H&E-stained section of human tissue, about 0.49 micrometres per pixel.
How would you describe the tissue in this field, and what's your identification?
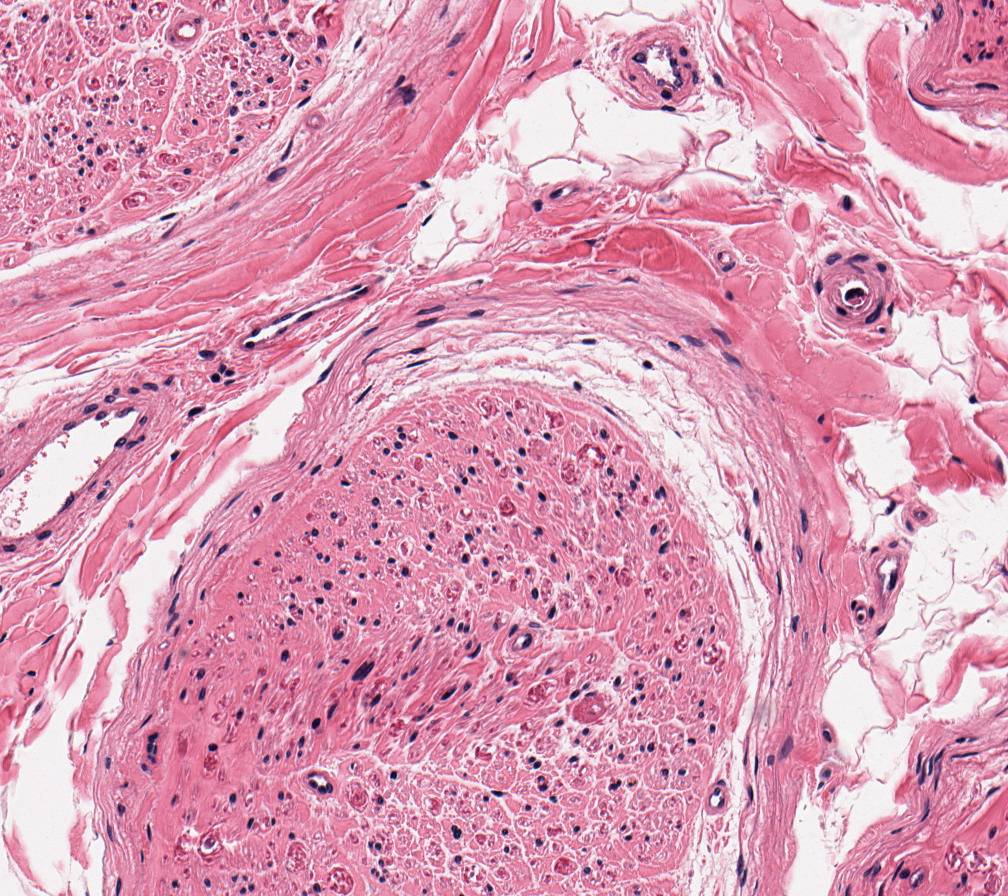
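Start with the large fascicle filling the lower centre; part of a second lies in the upper left corner. A concentric, many-layered sheath of flattened spindle cells wraps it. Fibres cut mostly across form small round profiles, with small, dark, evenly scattered nuclei between. So: tibial nerve.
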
